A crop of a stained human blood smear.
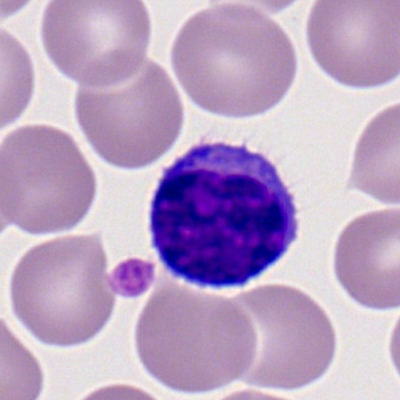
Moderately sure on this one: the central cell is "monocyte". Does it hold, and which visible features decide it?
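Going feature by feature, I notice a roughly round outline with fine hair-like projections sticking out from the surface, most visibly along the upper and right edges. The chromatin is dark purple and coarsely clumped, and that goes with lymphocyte.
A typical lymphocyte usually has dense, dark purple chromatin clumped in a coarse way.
No distinct granules show in the cytoplasm, which also sits with lymphocyte.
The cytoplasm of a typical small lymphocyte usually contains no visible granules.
I see no vacuoles either, and that leans away from monocyte.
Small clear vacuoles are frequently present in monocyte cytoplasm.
A small platelet lies against the lower-left edge of the cell. Weighing it all, monocyte does not fit; this cell is a lymphocyte.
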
